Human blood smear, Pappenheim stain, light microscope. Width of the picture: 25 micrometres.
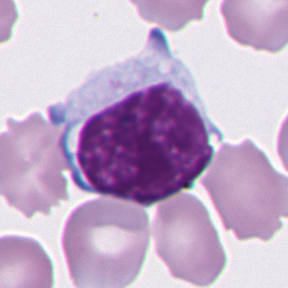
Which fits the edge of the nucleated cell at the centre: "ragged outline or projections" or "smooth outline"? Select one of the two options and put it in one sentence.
This cell has a rough outline rather than a smooth one.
